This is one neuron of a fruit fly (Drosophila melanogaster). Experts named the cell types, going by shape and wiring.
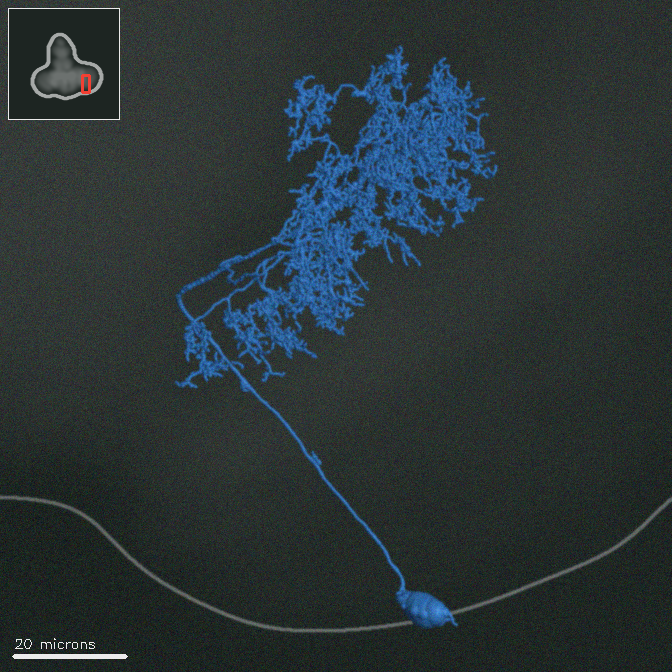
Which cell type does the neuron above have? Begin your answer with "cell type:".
cell type: Pm3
